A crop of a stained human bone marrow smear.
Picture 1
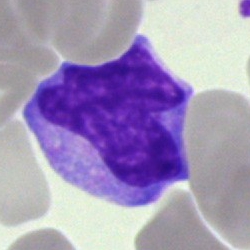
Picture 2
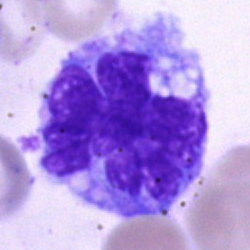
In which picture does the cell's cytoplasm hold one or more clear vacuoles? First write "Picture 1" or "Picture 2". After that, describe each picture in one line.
Picture 2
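Picture 1: No vacuoles are seen in the cytoplasm.
Picture 2: A cluster of clear vacuoles lies in the upper right part of the cell.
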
